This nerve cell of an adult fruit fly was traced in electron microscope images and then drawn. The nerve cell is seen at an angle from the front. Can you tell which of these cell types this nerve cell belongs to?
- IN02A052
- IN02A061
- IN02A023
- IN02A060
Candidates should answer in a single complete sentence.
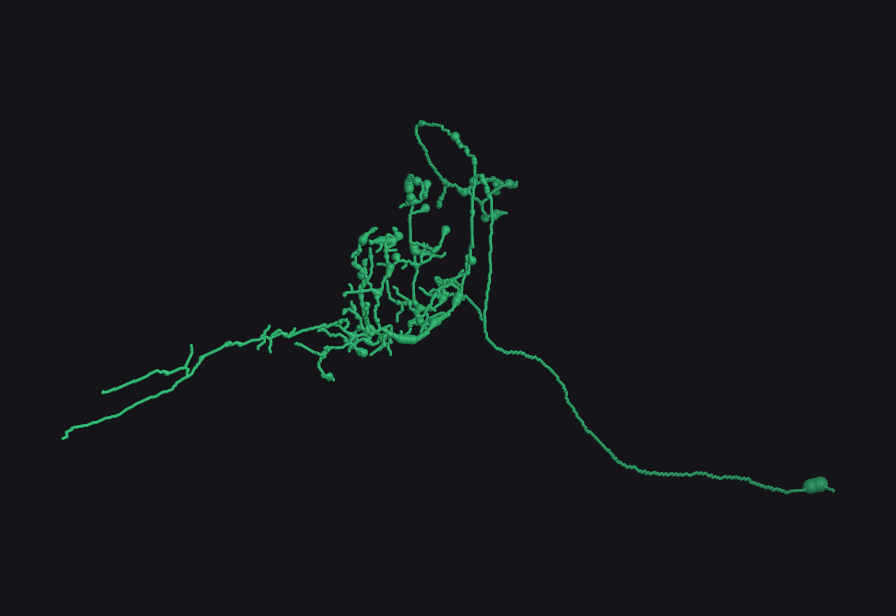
The nerve cell has IN02A052 as its cell type.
